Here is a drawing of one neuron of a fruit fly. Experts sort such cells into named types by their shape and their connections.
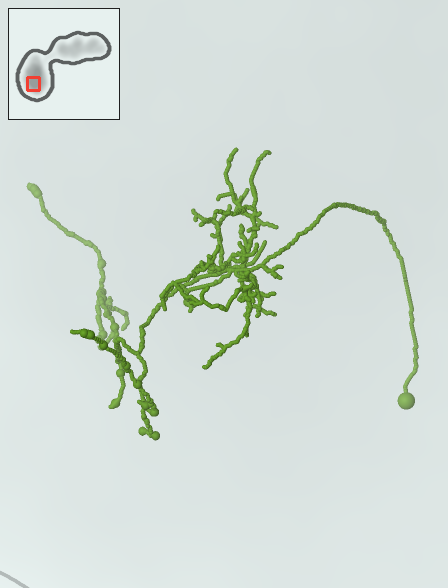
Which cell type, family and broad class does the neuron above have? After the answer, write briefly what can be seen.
It is of cell type FS1A_a. The name of its family is class CX. This is a central-brain intrinsic neuron. The picture shows dozens of branch ends. In this view it is wider than it is tall.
